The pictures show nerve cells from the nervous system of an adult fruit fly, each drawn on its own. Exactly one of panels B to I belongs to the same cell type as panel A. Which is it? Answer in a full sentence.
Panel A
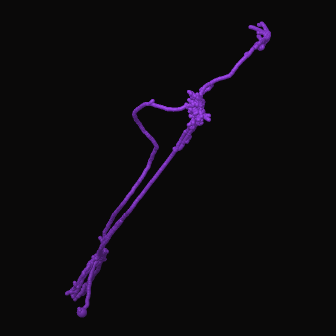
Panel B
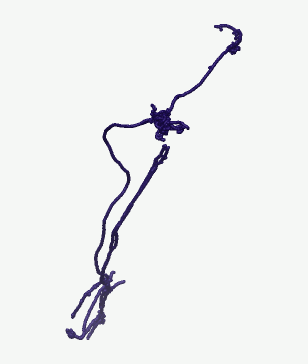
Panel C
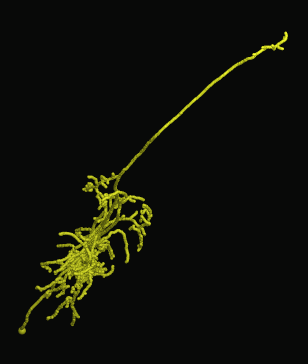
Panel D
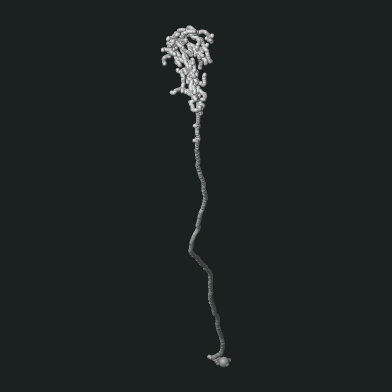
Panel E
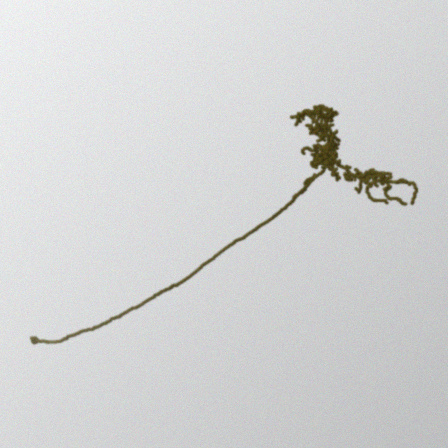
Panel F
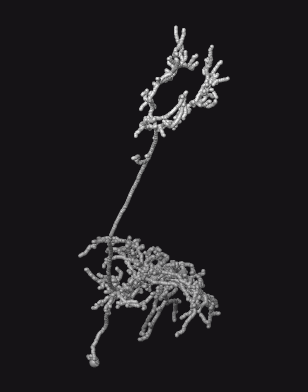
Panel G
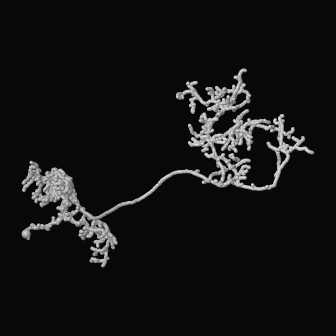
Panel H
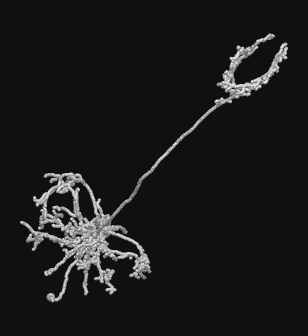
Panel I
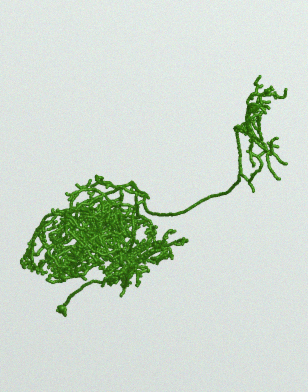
The nerve cell in panel B is of the same cell type.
